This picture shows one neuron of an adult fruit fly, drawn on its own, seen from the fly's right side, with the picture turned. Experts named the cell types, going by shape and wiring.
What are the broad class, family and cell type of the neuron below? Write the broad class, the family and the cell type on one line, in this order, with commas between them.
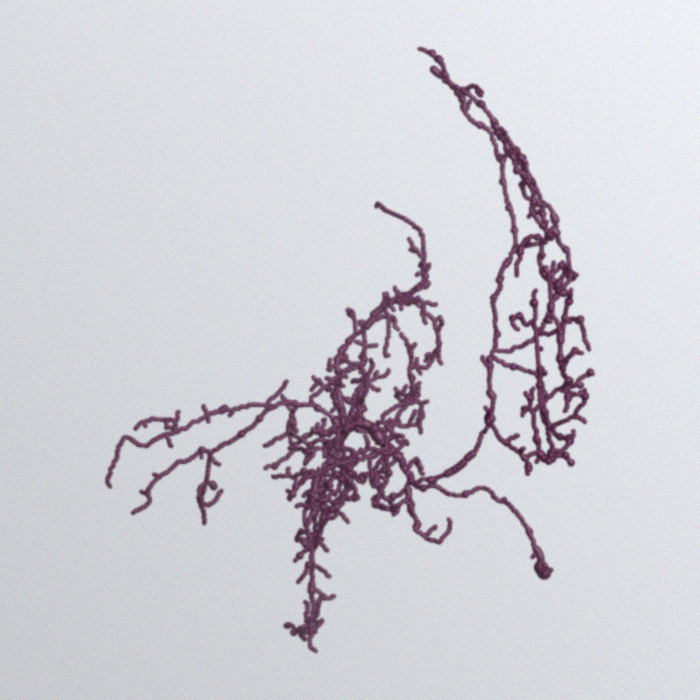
visual centrifugal neuron, hemilineage VLPp&l1_posterior, LoVC15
